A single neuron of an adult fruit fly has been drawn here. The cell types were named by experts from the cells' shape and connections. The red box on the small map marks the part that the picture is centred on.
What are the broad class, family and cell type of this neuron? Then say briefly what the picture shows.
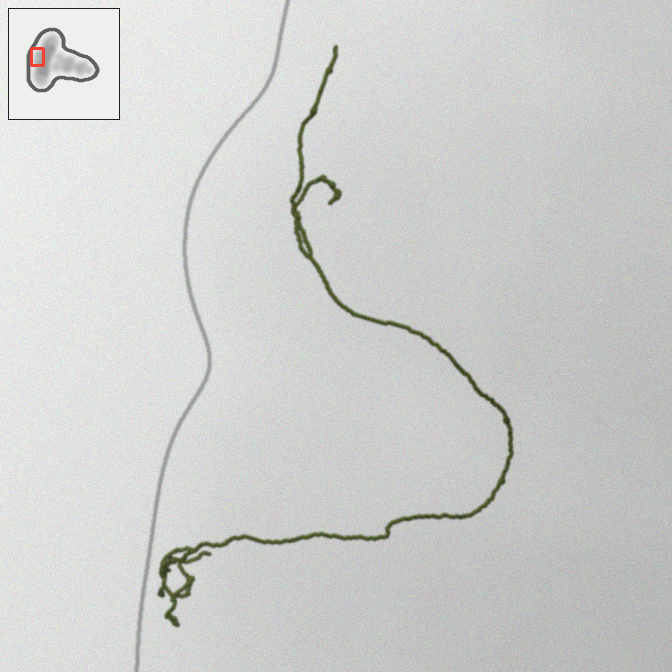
It is a sensory neuron entering the brain. Its family is called class olfactory. Its cell type is ORN_VA3. The drawing shows no cell body. There are a dozen or fewer branch ends.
